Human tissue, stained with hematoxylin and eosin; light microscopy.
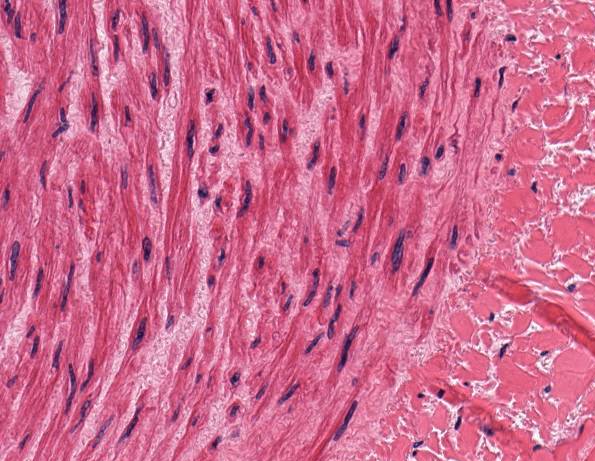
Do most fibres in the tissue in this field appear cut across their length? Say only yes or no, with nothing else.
No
